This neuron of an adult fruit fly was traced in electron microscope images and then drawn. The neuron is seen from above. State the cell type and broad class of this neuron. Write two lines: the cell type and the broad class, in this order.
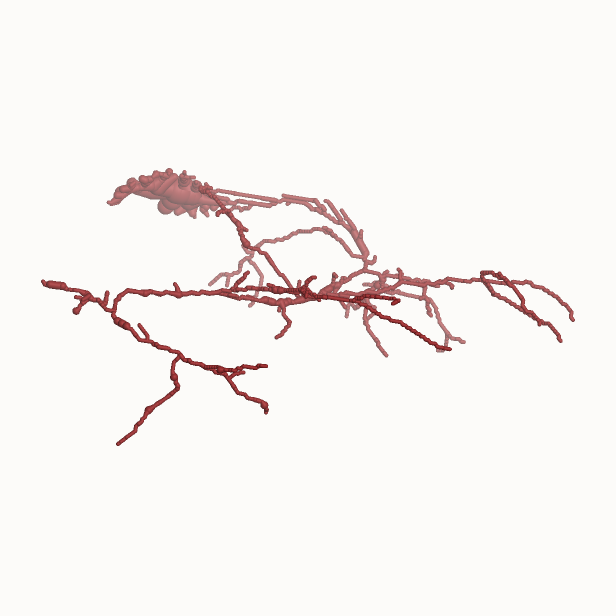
Acc. tr flexor MN
motor neuron of the nerve cord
